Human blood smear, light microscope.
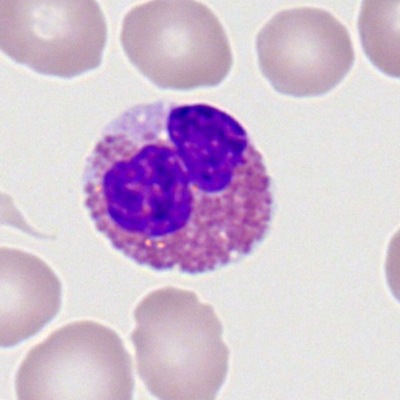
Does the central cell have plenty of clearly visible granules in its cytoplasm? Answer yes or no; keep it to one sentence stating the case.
Yes, this cell's cytoplasm carries many visible granules.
